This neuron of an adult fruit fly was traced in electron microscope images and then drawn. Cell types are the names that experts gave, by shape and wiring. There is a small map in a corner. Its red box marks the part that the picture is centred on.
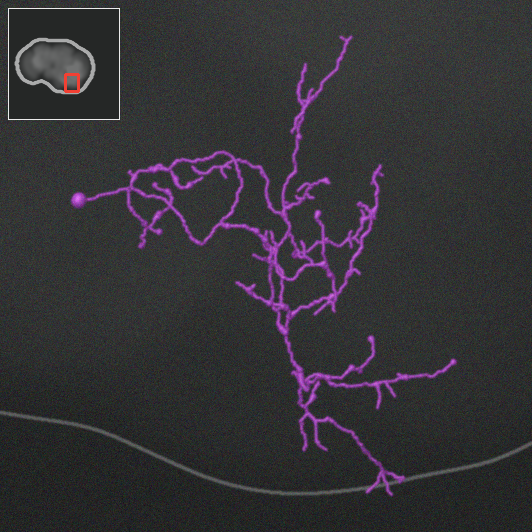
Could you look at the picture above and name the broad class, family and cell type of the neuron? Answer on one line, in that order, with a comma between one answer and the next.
nerve-cord intrinsic neuron, hemilineage 16B, IN16B122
